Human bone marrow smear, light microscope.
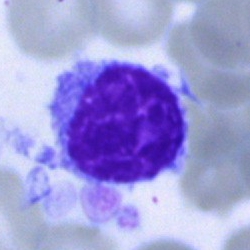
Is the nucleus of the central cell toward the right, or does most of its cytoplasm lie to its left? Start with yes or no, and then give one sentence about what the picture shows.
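Yes. The cytoplasm is widest on the left side of the cell.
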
